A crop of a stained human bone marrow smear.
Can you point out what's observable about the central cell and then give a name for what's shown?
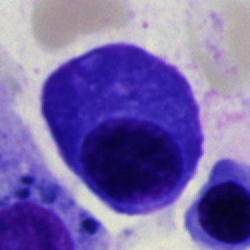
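See how the nucleus sits off-centre, down in the lower part of the cell, with dense, dark purple chromatin. There's plenty of cytoplasm too, taking up more of the cell than the nucleus does, and it stains deep blue. That one's a plasma cell.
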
